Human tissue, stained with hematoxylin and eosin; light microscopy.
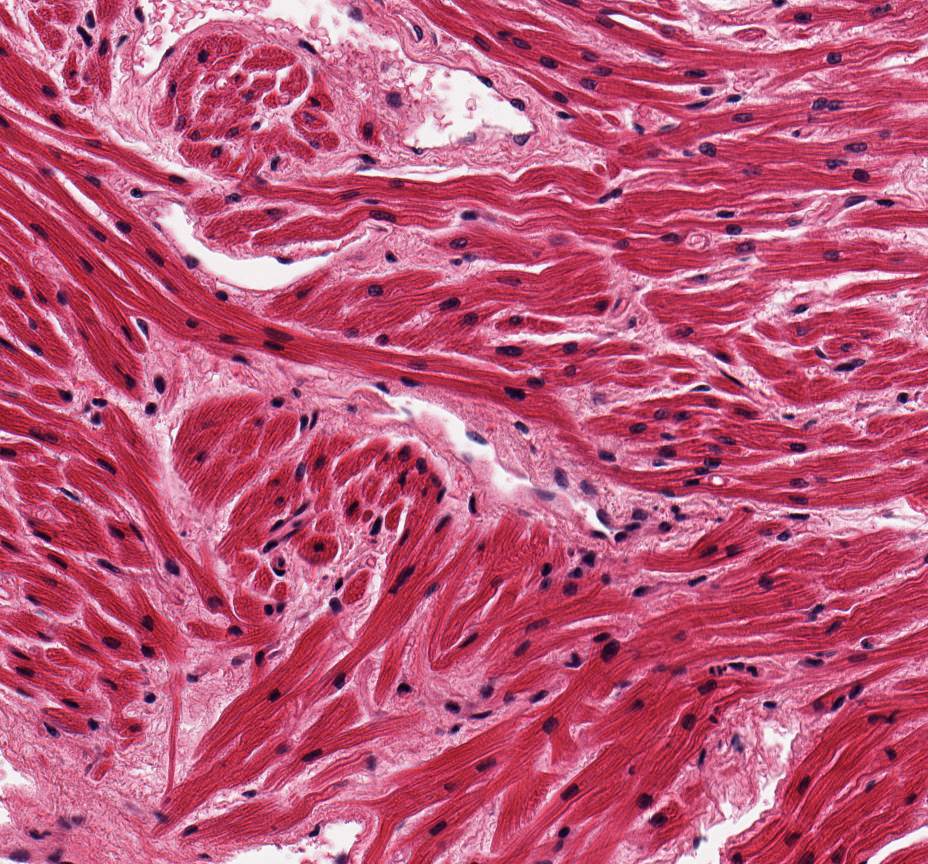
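Atrial appendage of the heart, haematoxylin and eosin stained. Muscle fibres run in bundles that change direction across the field; most are cut lengthwise, with some groups cut across at upper left and centre left. Lengthwise-cut fibres branch and join neighbouring fibres rather than running as separate parallel cylinders. Each fibre has oval nuclei in its centre. Their cytoplasm is deep pink-red with fine lengthwise fibrillar streaks.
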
